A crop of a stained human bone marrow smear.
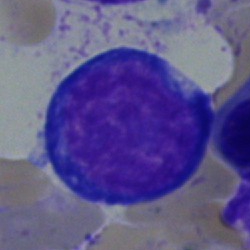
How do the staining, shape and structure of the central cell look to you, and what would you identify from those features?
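See how the cytoplasm is only a thin rim around the nucleus, deep blue, with no granules visible. Those small purple specks are scattered above the cell. That's a proerythroblast.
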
